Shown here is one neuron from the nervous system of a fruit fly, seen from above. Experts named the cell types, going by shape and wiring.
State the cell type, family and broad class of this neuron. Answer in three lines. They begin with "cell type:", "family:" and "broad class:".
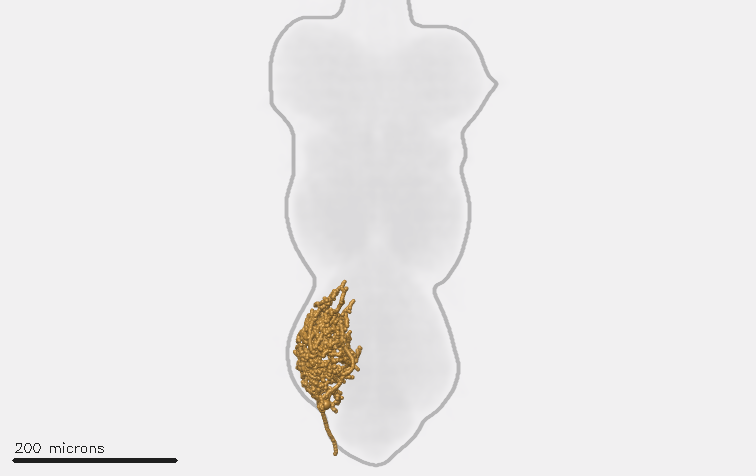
cell type: Sternal posterior rotator MN
family: hemilineage 20B.21B.22B
broad class: motor neuron of the nerve cord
